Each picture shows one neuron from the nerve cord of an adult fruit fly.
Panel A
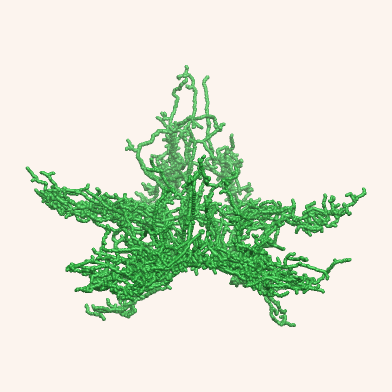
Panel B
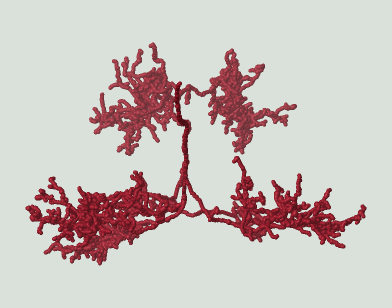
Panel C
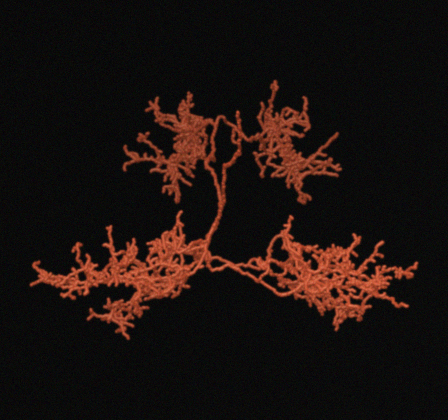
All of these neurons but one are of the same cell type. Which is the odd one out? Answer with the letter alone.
A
